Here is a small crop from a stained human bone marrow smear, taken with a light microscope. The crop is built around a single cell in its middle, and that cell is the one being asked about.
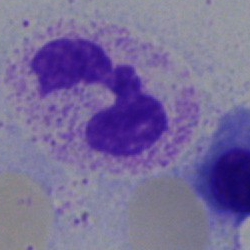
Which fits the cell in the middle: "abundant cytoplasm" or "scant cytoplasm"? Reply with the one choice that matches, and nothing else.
Abundant cytoplasm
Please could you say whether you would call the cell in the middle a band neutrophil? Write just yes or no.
no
